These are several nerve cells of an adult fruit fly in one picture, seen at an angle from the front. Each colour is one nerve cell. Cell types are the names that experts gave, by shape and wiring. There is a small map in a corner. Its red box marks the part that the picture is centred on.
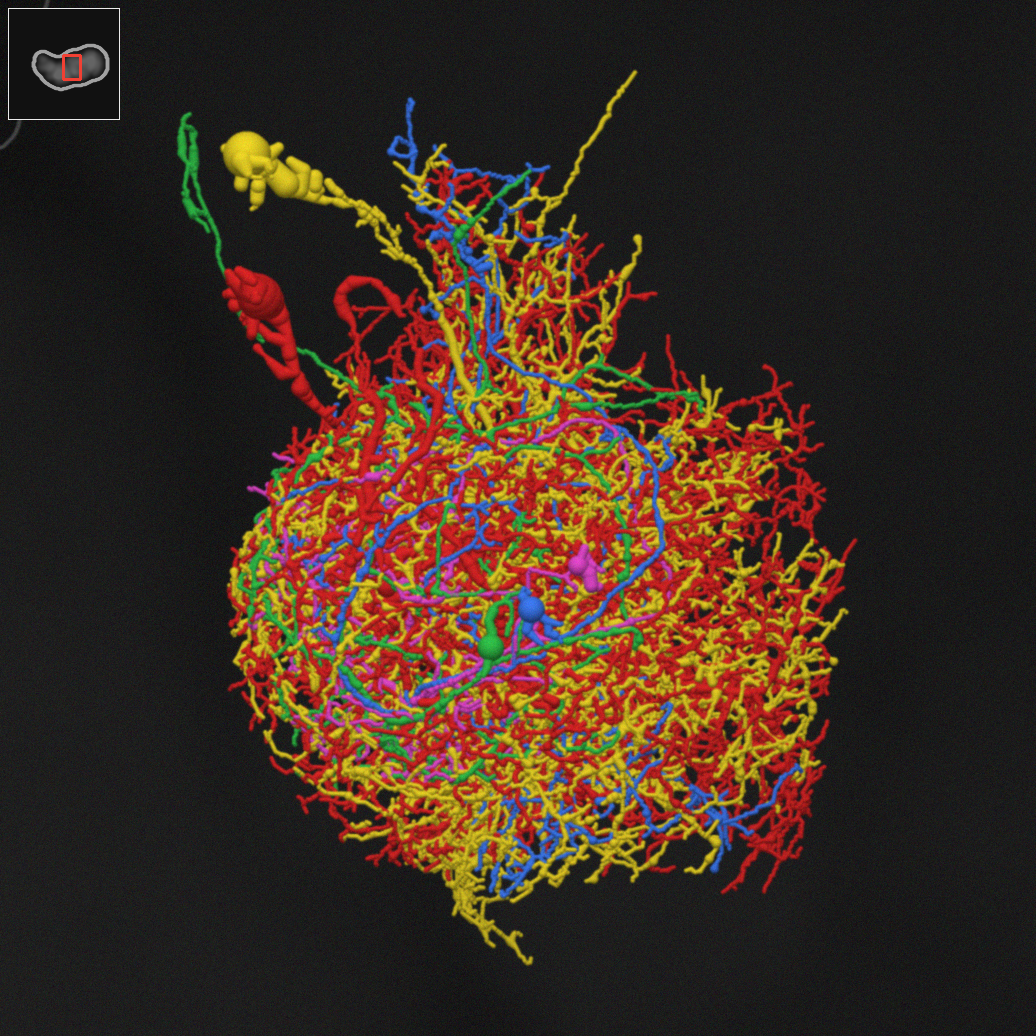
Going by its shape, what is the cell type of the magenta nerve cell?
AVLP311_b2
